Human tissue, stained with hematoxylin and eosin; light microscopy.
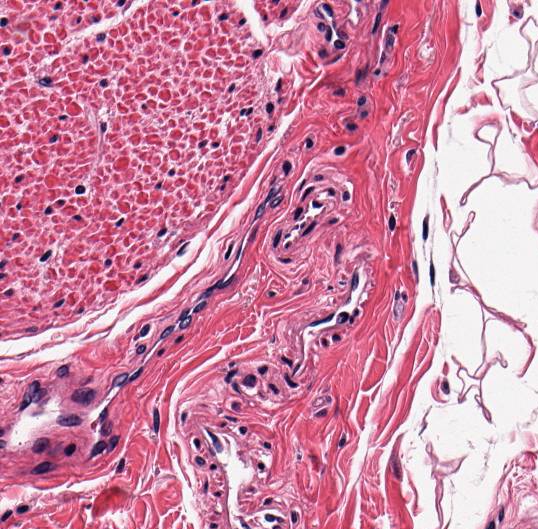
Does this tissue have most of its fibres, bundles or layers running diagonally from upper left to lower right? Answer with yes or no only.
No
